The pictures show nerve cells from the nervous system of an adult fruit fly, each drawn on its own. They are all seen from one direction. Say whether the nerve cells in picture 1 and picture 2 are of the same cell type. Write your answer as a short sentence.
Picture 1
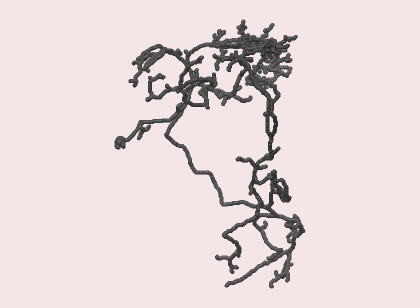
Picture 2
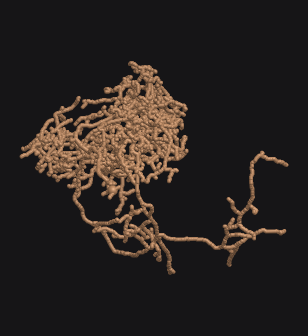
They are of different cell types.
